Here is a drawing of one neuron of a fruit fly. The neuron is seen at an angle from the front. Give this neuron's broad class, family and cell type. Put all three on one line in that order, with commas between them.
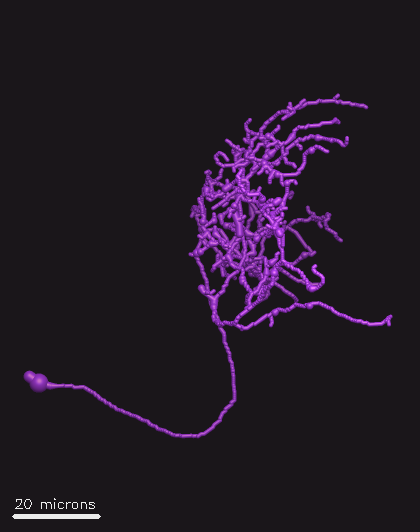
central-brain intrinsic neuron, hemilineage VPNl&d1_dorsal, LHAV5c1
